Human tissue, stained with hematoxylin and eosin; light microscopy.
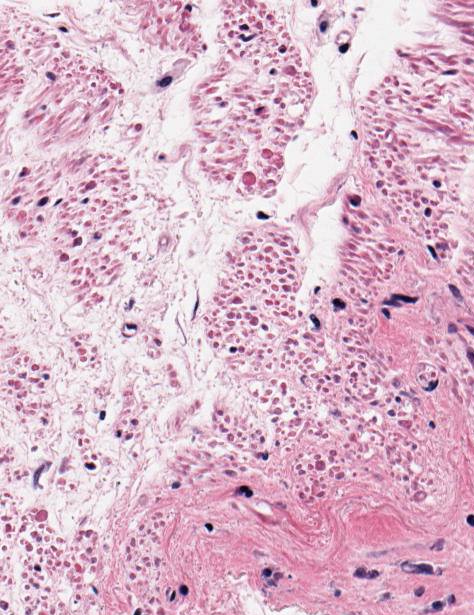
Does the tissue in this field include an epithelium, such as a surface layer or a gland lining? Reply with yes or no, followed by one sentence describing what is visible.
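No. No epithelium is present anywhere in the field.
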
